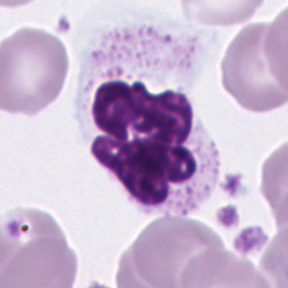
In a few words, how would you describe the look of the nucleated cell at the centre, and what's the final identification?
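Chromatin dark purple, densely clumped. Cytoplasm pale lilac-grey, widest above the nucleus, with fine violet granules scattered through it. Outline irregular rather than round. Segmented neutrophil.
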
